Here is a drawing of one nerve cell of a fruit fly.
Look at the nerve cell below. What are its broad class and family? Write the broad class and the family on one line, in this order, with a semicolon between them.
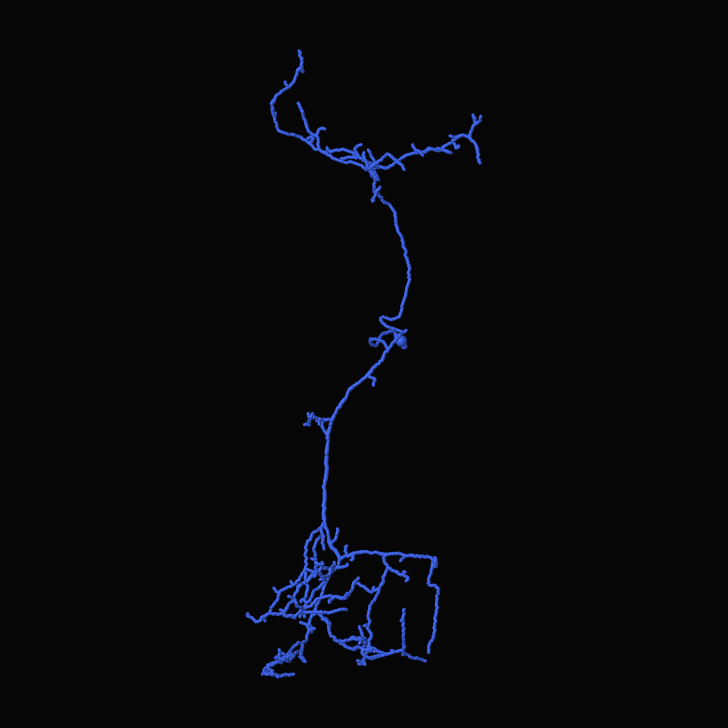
central-brain intrinsic neuron; hemilineage DM1_dorsal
